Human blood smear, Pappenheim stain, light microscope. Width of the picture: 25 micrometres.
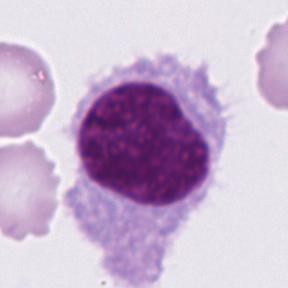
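Hairy cell in a stained peripheral blood smear. Its oval, unlobed nucleus measures about 12 by 10 micrometres and has dark purple chromatin with a mottled, stippled texture. The pale greyish-blue cytoplasm ends in a frayed margin bearing many fine hair-like projections.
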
